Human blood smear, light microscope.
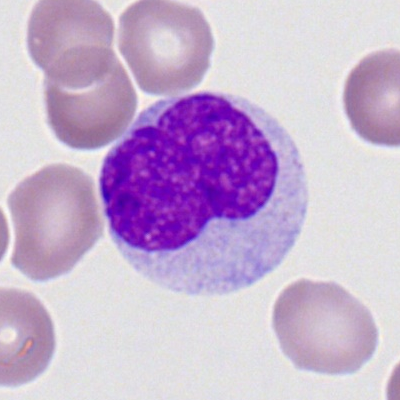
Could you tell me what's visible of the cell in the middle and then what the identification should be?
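The cell has a smooth, round outline. Its nucleus occupies most of the cell and lies toward the upper left. The cytoplasm is pale blue-grey and broadest on the lower right, with a fine, dusty lilac texture and no coarse granules. This is a monocyte.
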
